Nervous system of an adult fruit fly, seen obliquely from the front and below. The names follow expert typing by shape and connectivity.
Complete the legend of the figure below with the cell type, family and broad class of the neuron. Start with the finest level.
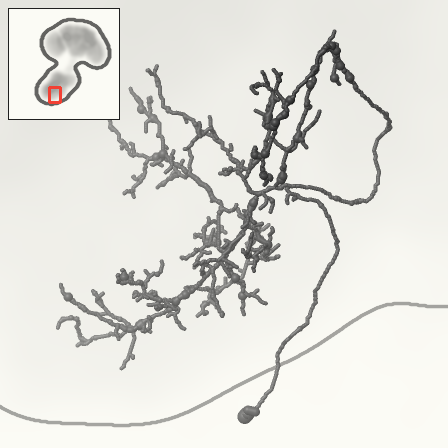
IN16B119; hemilineage 16B; nerve-cord intrinsic neuron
